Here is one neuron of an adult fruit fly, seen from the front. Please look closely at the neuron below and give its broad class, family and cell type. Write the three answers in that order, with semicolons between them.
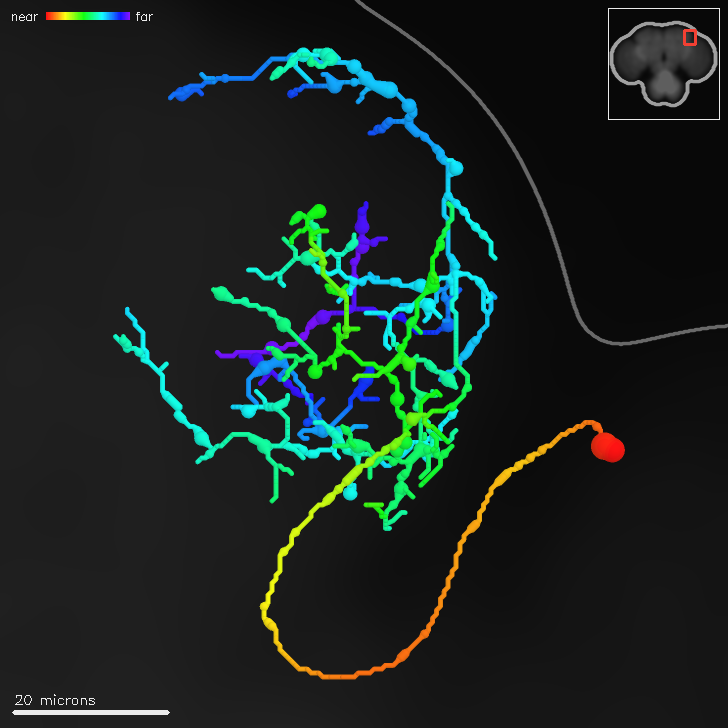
central-brain intrinsic neuron; hemilineage LHl4_dorsal; LHAV4g7_a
